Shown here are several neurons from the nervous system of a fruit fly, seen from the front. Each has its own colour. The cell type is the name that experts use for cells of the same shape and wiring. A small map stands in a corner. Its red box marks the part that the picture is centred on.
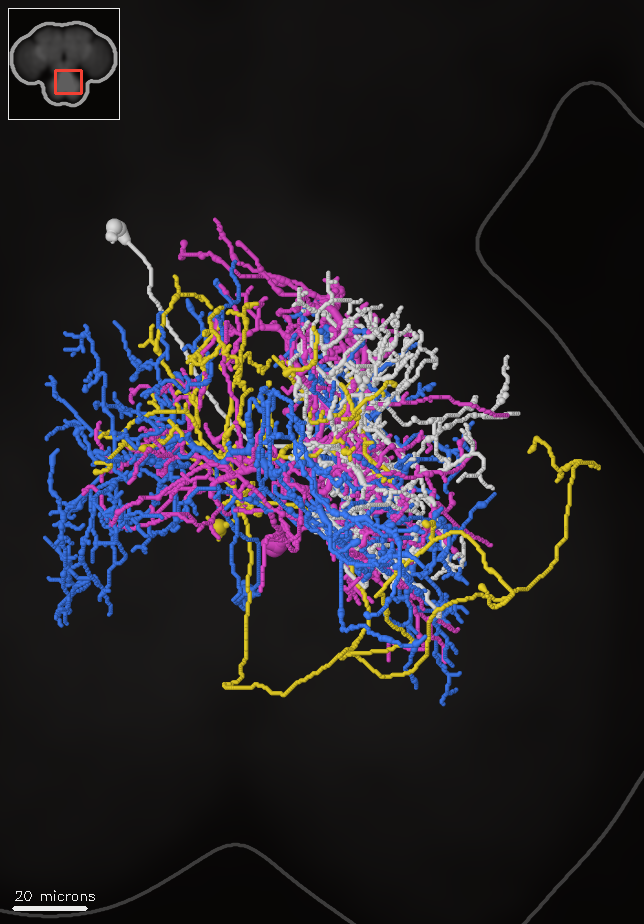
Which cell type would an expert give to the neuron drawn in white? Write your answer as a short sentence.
The cell type is IN14A016.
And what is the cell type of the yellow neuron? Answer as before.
The cell type is IN12B054.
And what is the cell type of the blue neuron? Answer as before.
The cell type is IN06B020.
